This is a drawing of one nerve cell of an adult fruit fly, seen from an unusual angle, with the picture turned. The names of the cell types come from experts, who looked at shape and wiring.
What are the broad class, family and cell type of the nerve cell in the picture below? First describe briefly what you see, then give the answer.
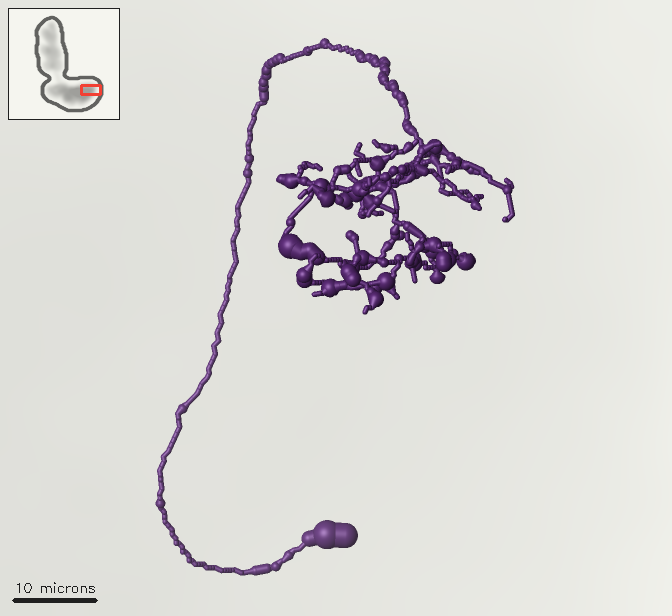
The cell body is at the bottom of the picture. By the scale bar it is about 65 microns tall in this view. It is a central-brain intrinsic neuron. Its family is hemilineage SLPpl3. The cell type is CB1178.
